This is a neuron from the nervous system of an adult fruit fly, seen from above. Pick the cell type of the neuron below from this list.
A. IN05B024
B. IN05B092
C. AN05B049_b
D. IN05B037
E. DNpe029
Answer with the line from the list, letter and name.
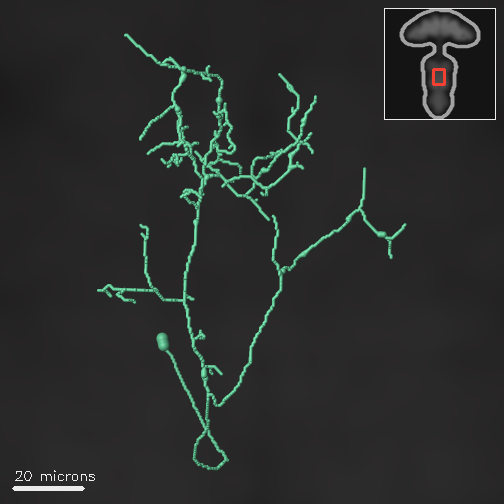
B. IN05B092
